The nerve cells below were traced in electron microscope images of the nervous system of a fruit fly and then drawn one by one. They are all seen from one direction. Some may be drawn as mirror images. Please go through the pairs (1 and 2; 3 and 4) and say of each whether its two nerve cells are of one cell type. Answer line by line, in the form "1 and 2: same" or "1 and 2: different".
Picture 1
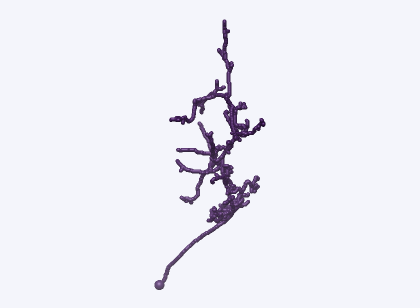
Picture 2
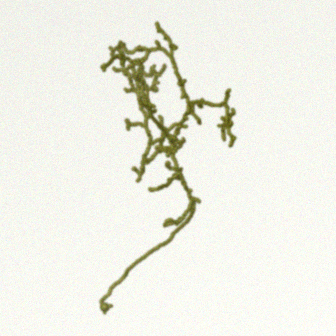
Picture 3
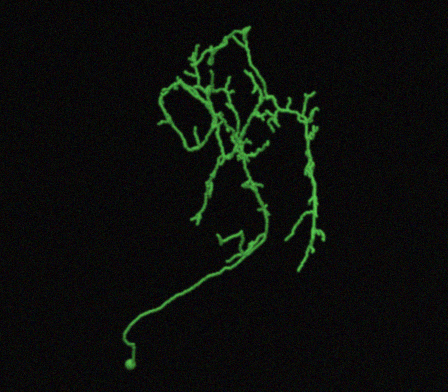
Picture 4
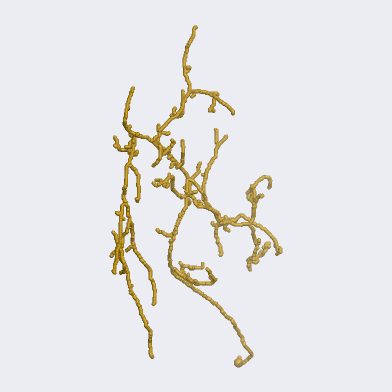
1 and 2: different
3 and 4: same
